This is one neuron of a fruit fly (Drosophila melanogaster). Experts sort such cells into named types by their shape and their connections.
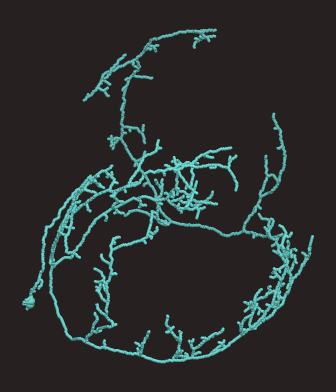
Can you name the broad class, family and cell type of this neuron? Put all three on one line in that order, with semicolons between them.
nerve-cord intrinsic neuron; hemilineage 19A; IN19A052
